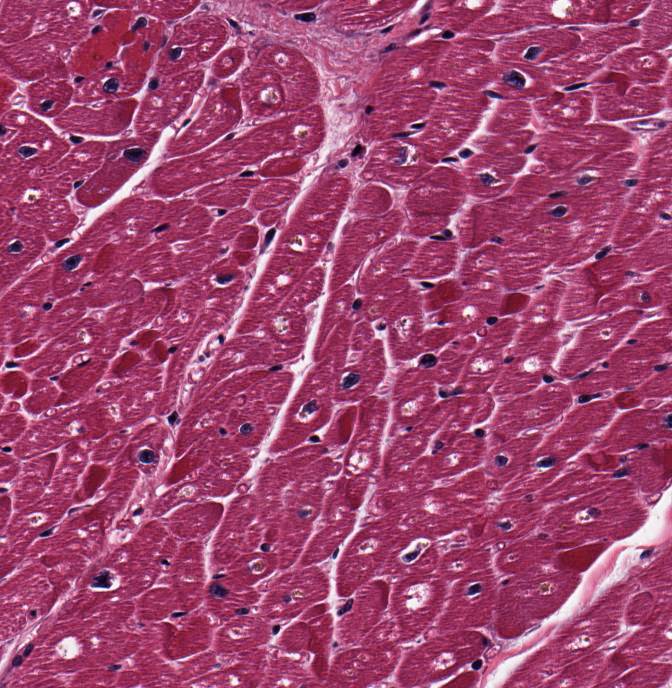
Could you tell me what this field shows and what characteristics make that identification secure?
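Myocardium fills this field, its fibres cut mostly in cross or oblique section. Thin strands of pale connective tissue lie between the fibres, widening into a thicker pale band at the top centre.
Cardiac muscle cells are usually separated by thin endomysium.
Many nuclei lie in a pale clear zone of cytoplasm, some of these zones holding fine yellowish granules.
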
